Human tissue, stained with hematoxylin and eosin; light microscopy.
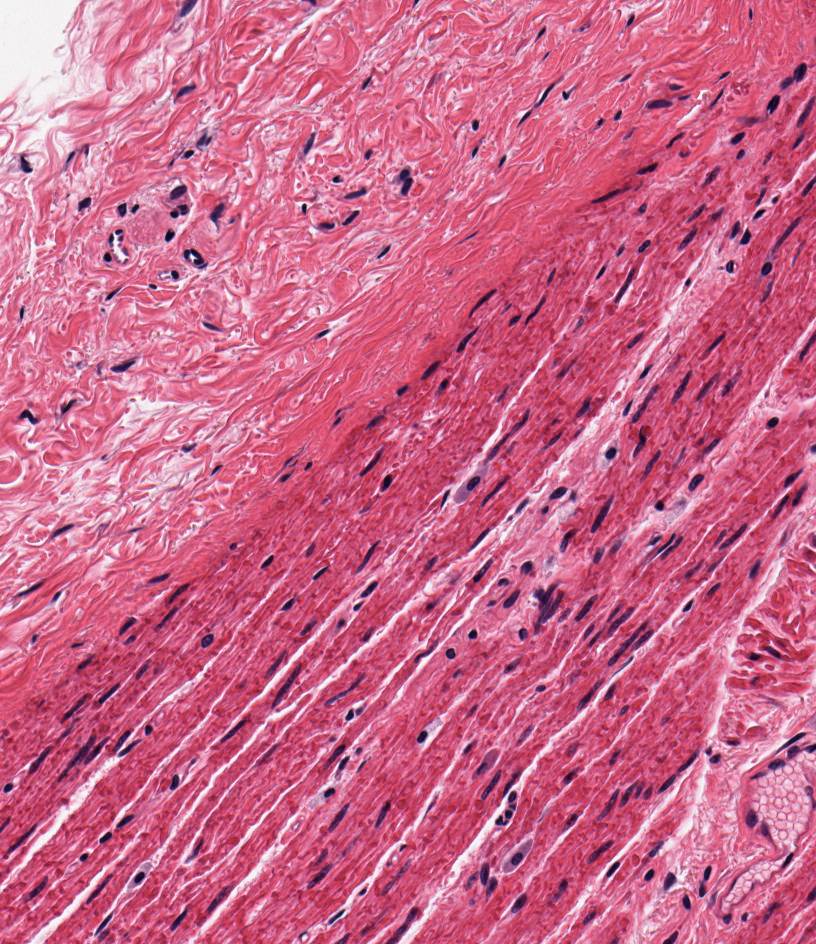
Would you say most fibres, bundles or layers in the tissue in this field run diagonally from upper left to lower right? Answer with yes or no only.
No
